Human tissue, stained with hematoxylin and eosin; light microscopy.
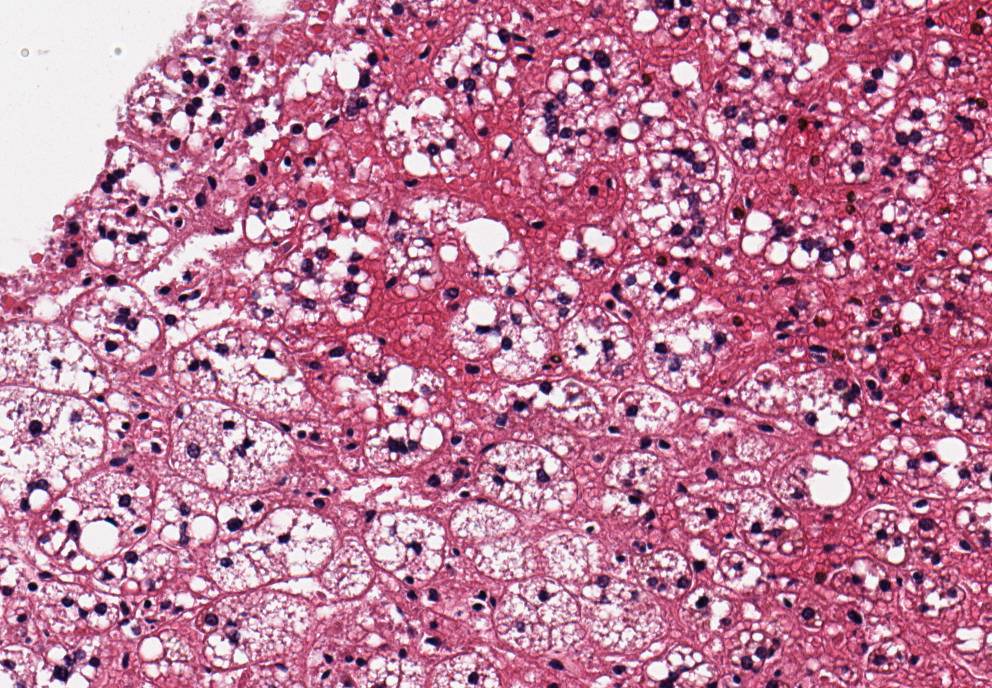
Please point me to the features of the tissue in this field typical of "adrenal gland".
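In this adrenal gland tissue, look first at the cells' cytoplasm: it is pale and filled with many clear round vacuoles of varying size. Their nuclei are small, round and darkly stained. Toward the upper right, a few small brown granules lie scattered.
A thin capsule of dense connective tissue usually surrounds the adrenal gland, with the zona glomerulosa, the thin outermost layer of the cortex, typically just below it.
Now look at the upper left corner: the tissue ends there in a ragged edge, with only empty background beyond.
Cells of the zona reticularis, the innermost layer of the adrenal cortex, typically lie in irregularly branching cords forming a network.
Here, though, the cells are gathered in nests.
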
